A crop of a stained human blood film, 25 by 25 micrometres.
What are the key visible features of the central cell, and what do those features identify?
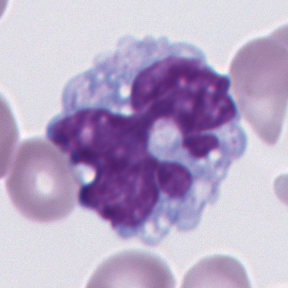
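Let me see: the edge of this cell is irregular and bumpy rather than smooth. It measures about 18 micrometres across. The chromatin stains a fairly even violet, with no large dark clumps. The cytoplasm is pale grey-blue and holds many small clear vacuoles, which give it a foamy look. This is a monocyte.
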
